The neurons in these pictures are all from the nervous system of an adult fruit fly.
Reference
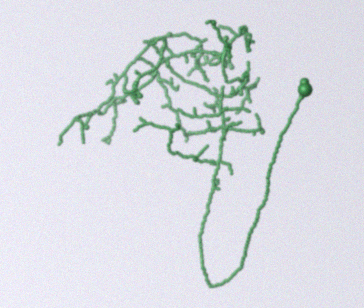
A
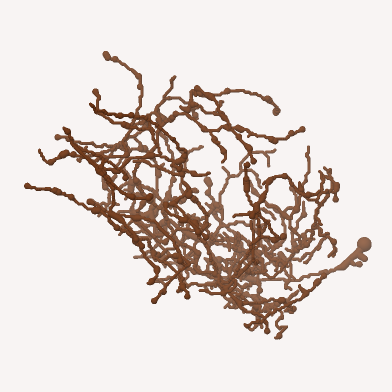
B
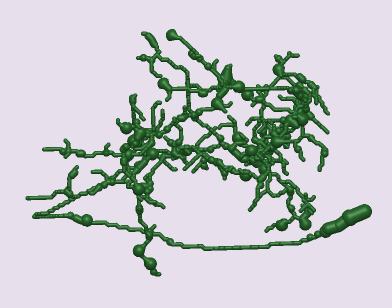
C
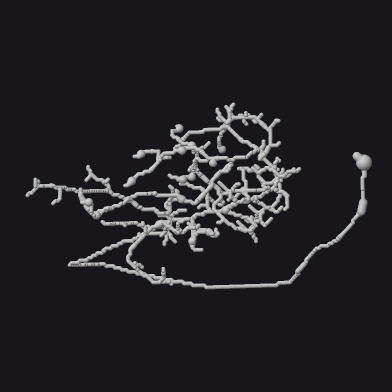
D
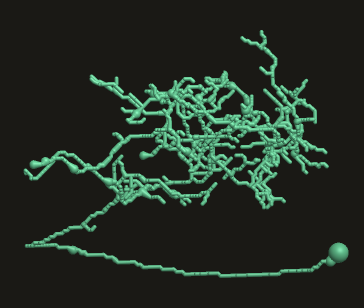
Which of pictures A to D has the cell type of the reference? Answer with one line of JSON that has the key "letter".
{"letter": "D"}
